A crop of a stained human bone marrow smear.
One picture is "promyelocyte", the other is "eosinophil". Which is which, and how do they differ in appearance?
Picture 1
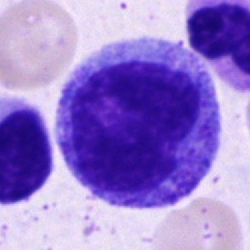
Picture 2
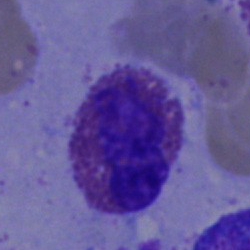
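Picture 1 shows a promyelocyte, and picture 2 shows an eosinophil. In outline, the promyelocyte is round with a smooth edge, whereas the eosinophil is oval and taller than it is wide, its edge made finely bumpy by granules lying at the margin.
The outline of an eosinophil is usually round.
The chromatin of the promyelocyte is finely textured rather than coarsely clumped, while in the eosinophil the darkest, most solid part of the nucleus lies in the lower half of the cell and no nucleolus can be seen.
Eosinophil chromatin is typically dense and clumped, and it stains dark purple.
The cytoplasm of the promyelocyte is blue-violet and free of vacuoles, whereas the eosinophil is densely packed with reddish-purple granules. Around the promyelocyte, other nucleated cells lie to the left and upper right without touching it.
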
